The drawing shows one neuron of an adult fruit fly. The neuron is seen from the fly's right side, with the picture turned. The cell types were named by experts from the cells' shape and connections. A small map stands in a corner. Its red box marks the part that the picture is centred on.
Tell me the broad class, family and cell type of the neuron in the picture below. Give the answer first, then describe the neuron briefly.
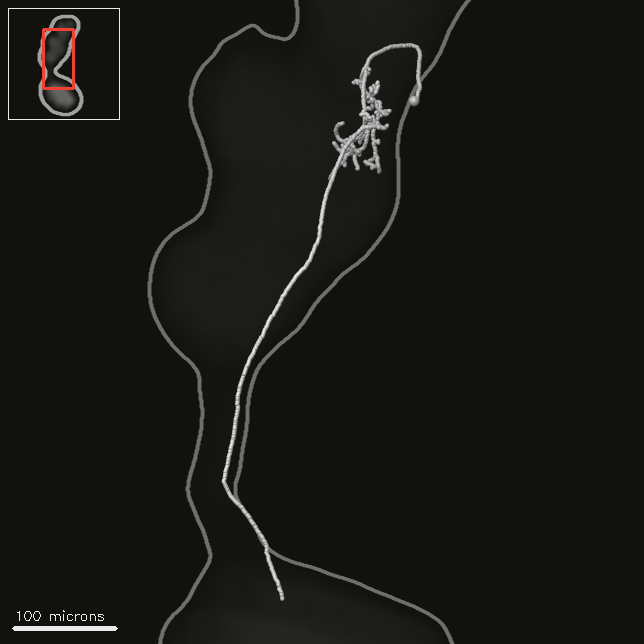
It is an ascending neuron. The family is hemilineage 19B. Its cell type is AN19B065. From top to bottom in the picture it spans about 550 microns. As drawn here it is more than twice as tall as it is wide.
